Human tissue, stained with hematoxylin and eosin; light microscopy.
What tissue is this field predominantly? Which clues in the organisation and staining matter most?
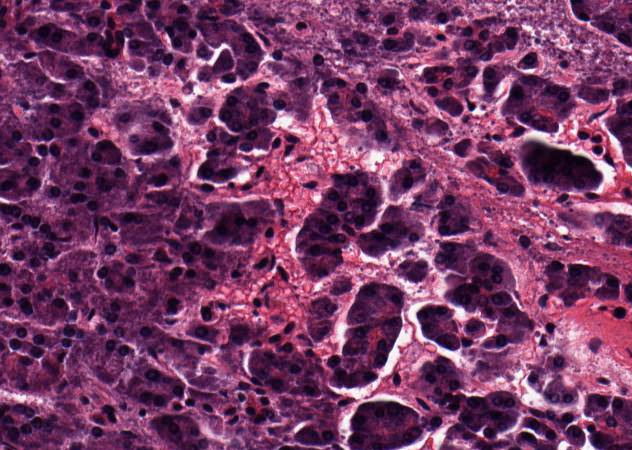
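That's exocrine pancreas. The cells carry plenty of cytoplasm, and it stains densely purple rather than pale.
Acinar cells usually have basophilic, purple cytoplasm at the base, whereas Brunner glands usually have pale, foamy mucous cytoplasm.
Thin white clefts outline many of the cell nests, clearest in the right half, and there are no fat cells.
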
